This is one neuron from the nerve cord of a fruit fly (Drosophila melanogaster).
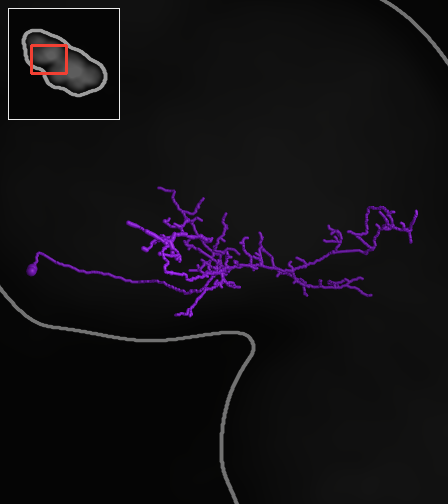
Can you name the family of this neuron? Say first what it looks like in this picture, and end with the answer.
Dozens of branch ends can be seen. As drawn here it is more than twice as wide as it is tall. Its broad class is nerve-cord intrinsic neuron. Its family is hemilineage 09A.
